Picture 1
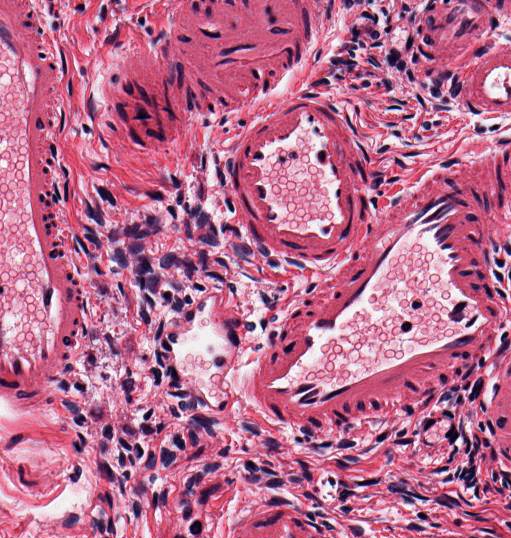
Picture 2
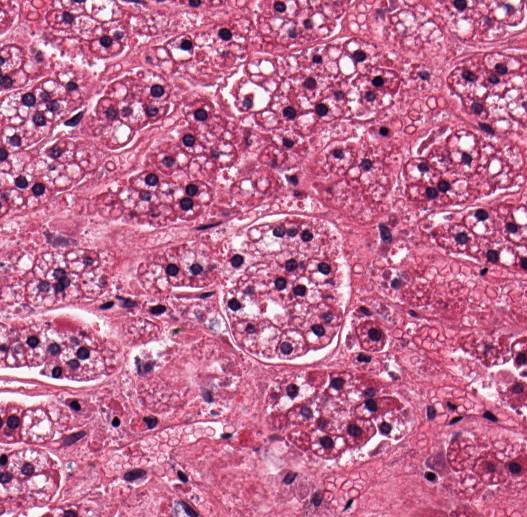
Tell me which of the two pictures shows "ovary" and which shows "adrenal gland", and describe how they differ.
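Ovary is picture 1, adrenal gland picture 2. In the ovary, a vessel at upper centre-right has a round lumen and a concentric, layered wall of spindle-shaped smooth muscle cells with elongated nuclei parallel to the lumen. Between the vessels, the left-centre and lower-centre stroma is crowded with dark oval to spindle nuclei. The adrenal gland cells mostly have pale, foamy cytoplasm of small clear vacuoles and one small, round, dark nucleus each. One rounded nest of foamy cells near the centre is outlined by a thin pink rim.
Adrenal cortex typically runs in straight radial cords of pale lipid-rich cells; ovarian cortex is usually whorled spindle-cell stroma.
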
